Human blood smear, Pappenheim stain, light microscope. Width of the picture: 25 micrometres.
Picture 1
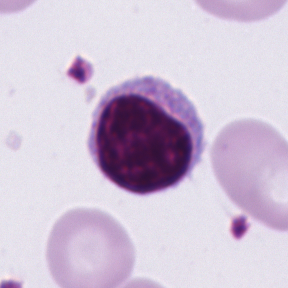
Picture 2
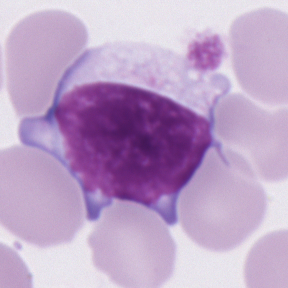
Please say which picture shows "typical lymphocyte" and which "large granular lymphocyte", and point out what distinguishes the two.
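Picture 1 shows a typical lymphocyte, and picture 2 shows a large granular lymphocyte. Look first at picture 1: the roughly round, unlobed nucleus sits off-centre toward the lower left, measuring about 9 micrometres in a cell of about 10 and filling about 70% of its area. Its pale bluish-lilac cytoplasm forms a crescent mainly along the upper-right side of the nucleus.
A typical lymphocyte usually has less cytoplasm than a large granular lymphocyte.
In picture 2, pale bluish cytoplasm pushes pointed tongues into the gaps between red cells along the lower edge.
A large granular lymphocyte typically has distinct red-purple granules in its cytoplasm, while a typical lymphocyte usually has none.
Notice the fine pinkish-purple granules scattered through the pale cytoplasm of picture 2. Its nucleus, a single unlobed mass about 14 by 10 micrometres, sits eccentrically in the lower part of the cell.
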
